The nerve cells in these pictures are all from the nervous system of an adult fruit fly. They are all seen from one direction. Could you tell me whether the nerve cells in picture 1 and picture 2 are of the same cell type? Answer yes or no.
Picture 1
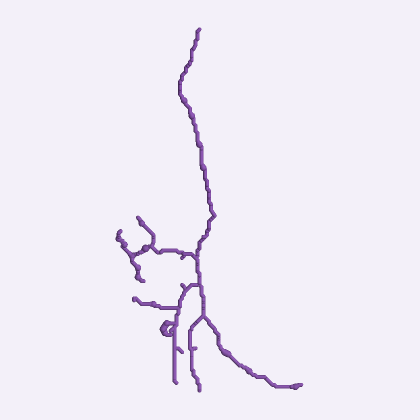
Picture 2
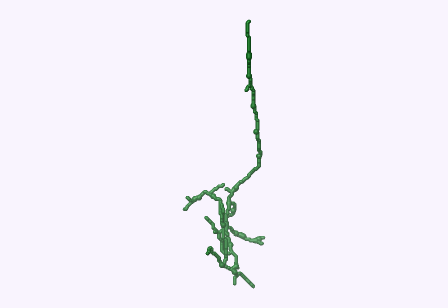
yes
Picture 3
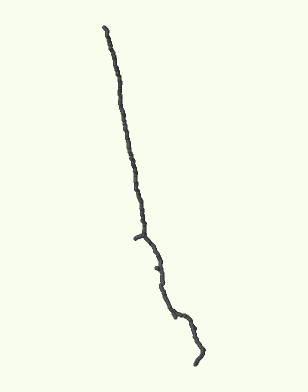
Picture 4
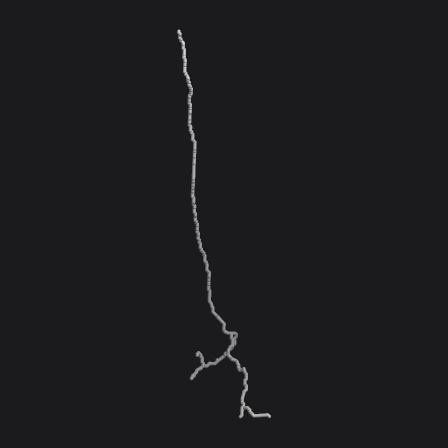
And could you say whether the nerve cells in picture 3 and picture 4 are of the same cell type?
yes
